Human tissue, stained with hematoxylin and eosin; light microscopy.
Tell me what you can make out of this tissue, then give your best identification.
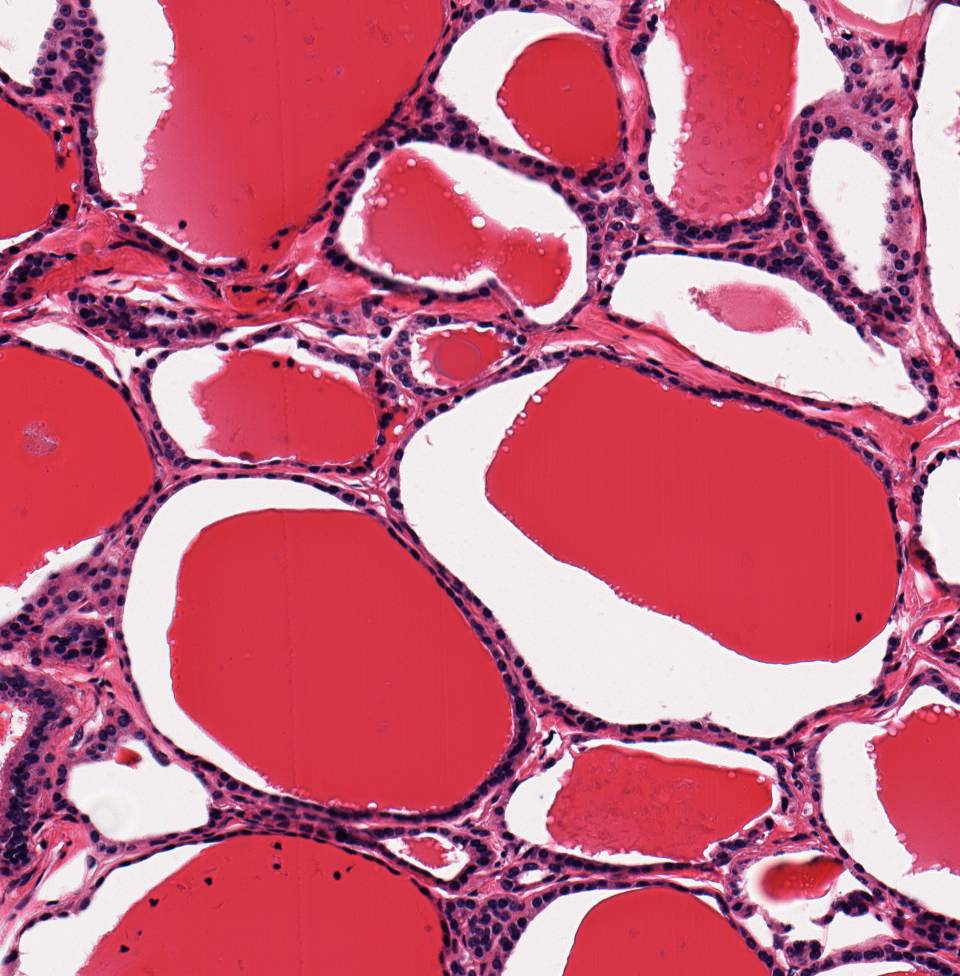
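Follicles lined by a single layer of flattened to low cuboidal epithelial cells. Nuclei small, round, dark, uniform. Small follicles and compact groups of follicular cells fill the angles between large follicles, densest at the left edge. Thin strands of pink fibrous stroma, not broad bands, separate the follicles. Tissue: thyroid.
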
